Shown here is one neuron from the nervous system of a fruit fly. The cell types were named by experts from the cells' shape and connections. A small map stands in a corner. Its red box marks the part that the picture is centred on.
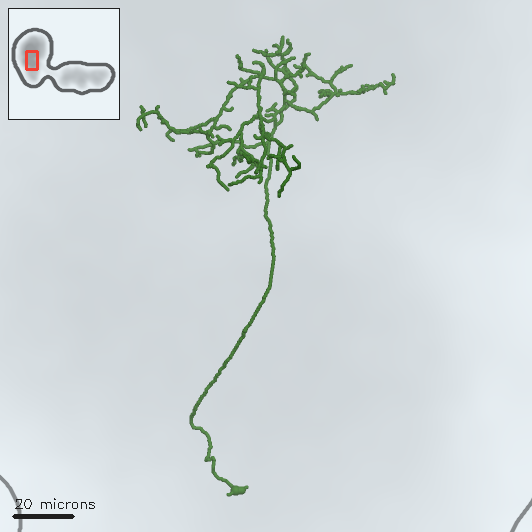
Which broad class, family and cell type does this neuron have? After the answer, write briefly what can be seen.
This is a central-brain intrinsic neuron. The family is hemilineage MX3. It is of cell type CB2431. The cell body can be seen at the bottom of the picture. By the scale bar it is about 160 microns tall in this view. The picture shows dozens of branch ends.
